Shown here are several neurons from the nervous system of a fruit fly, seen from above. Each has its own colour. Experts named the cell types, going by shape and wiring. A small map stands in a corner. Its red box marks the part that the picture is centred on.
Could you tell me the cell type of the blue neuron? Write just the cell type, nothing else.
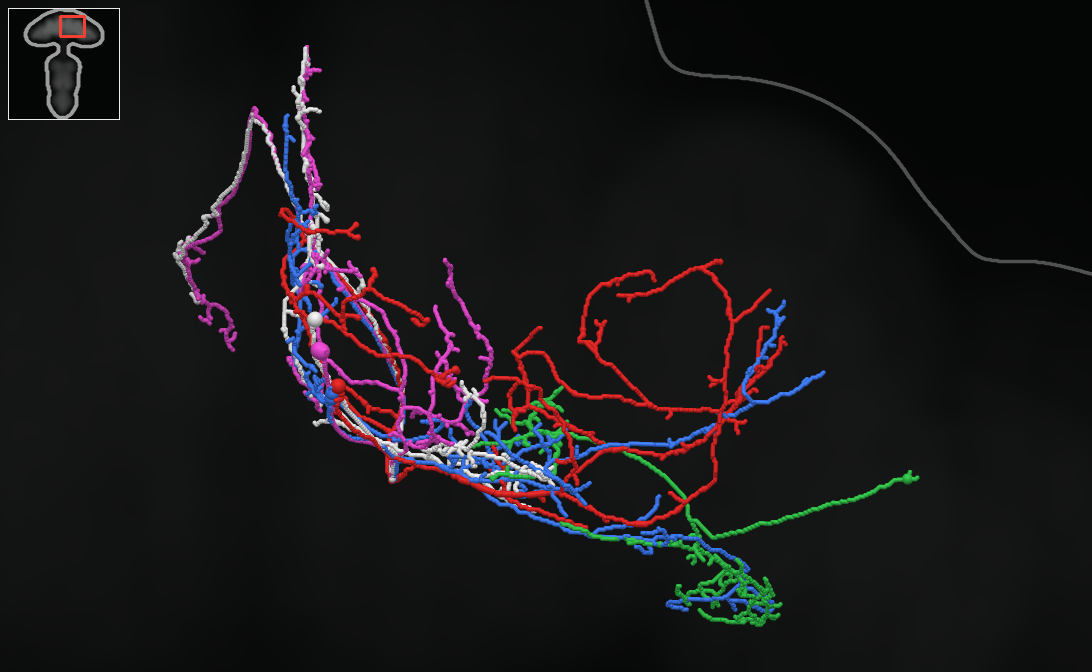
SMP467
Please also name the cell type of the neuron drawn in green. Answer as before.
SLP267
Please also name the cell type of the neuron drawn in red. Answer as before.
CB0943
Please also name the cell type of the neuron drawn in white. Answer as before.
CB2993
